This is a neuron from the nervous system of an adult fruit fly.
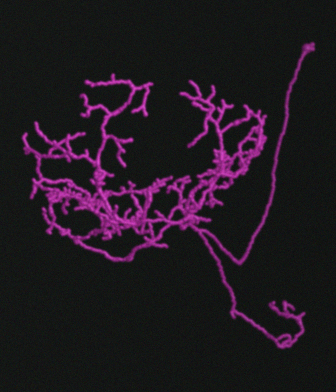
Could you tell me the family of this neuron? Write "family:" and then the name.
family: hemilineage 23B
